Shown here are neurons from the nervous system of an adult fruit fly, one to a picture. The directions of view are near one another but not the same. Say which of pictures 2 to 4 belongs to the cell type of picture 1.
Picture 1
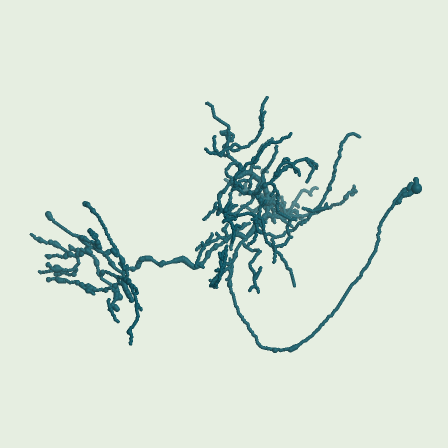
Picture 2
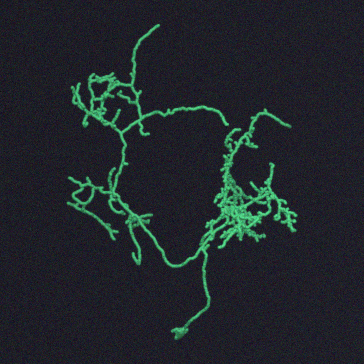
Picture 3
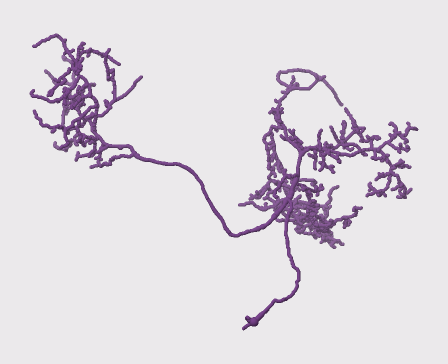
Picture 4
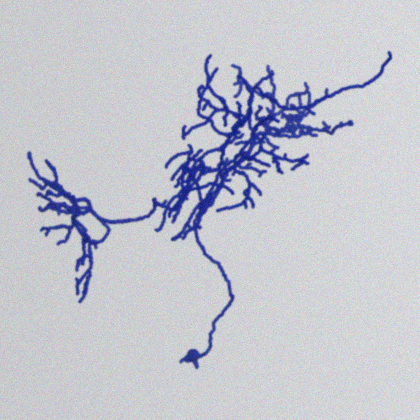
Picture 4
